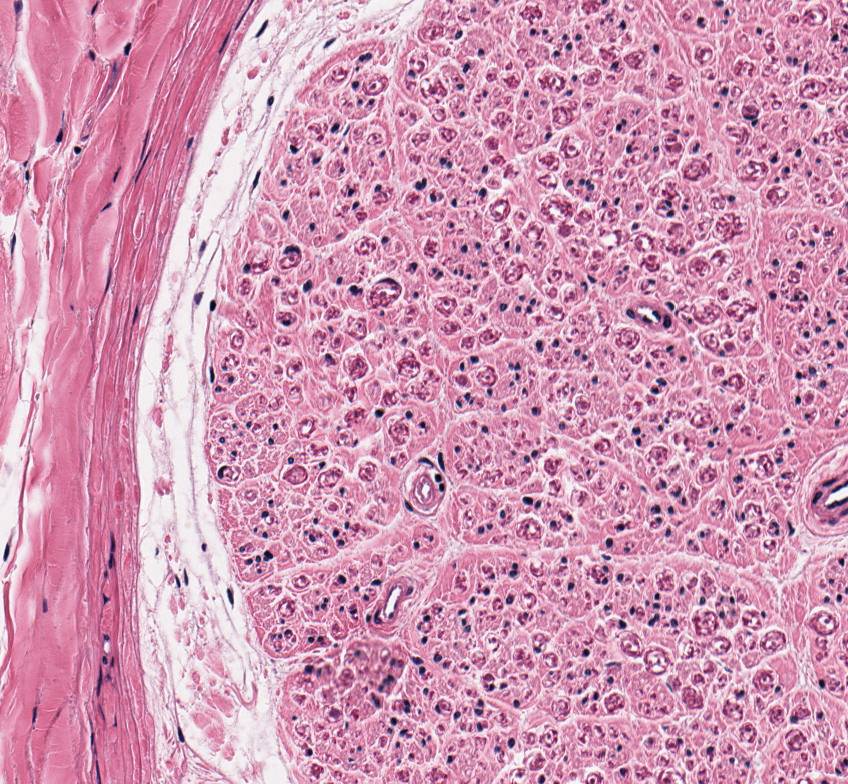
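Tibial nerve: a large rounded bundle, cut in cross-section, fills the right two-thirds of the field. It is packed with many small round profiles, each showing a central pink dot inside a pale ring, with small dark oval nuclei scattered evenly among them. At the far left, dense pink fibres with elongated dark nuclei run vertically.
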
